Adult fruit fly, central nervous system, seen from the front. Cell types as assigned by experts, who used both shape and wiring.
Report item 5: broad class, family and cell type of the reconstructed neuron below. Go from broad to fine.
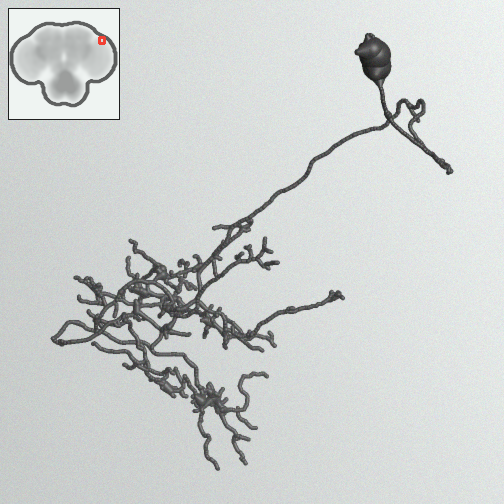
optic-lobe intrinsic neuron; Cm; Cm4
